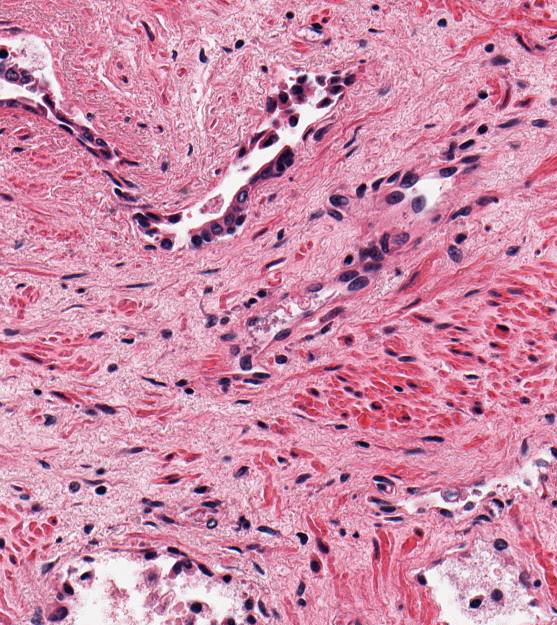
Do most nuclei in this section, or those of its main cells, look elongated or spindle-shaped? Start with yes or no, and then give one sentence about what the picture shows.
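Yes. The stroma is pink, finely fibrillar collagenous tissue with scattered spindle-shaped nuclei.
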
